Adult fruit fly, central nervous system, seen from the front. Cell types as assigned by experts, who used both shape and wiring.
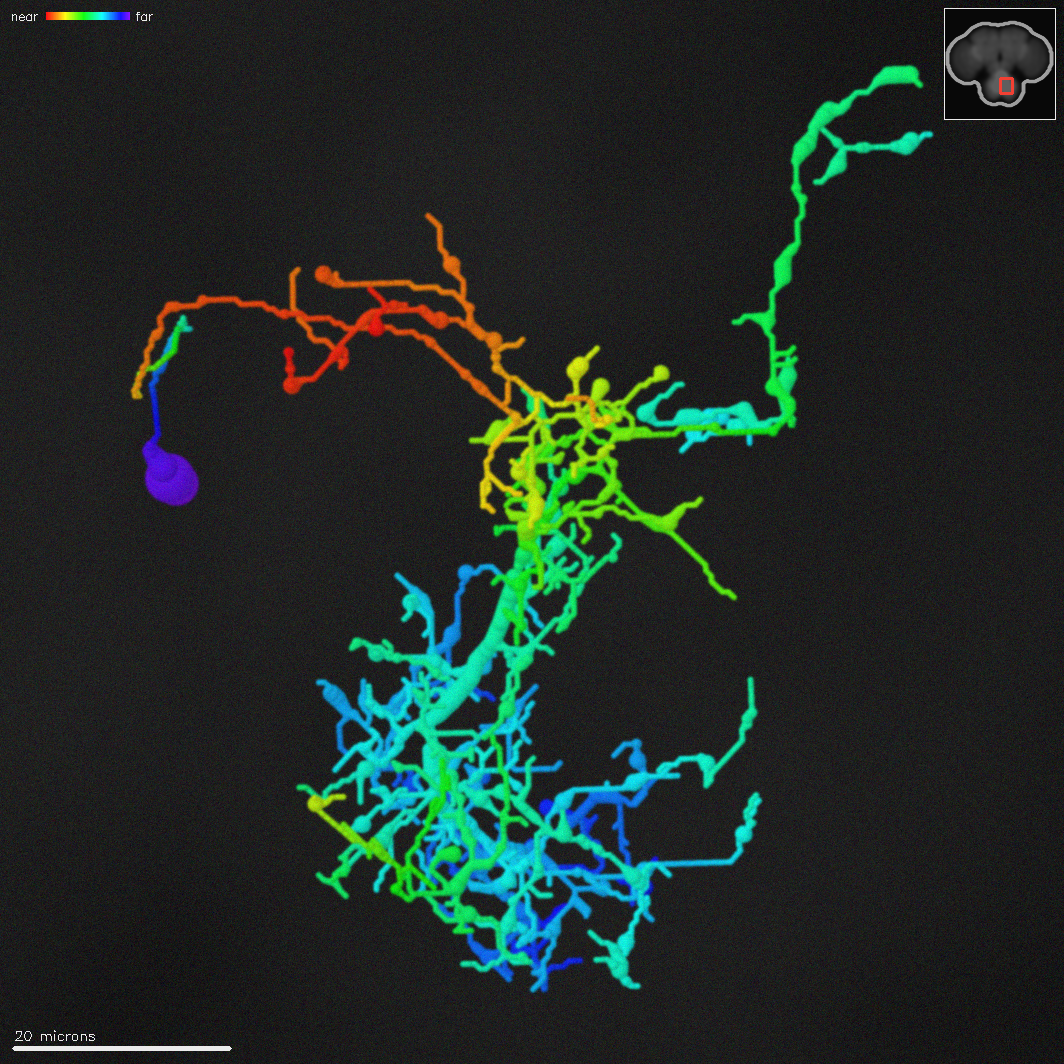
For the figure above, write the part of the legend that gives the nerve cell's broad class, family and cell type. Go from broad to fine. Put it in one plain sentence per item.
A nerve-cord intrinsic neuron of hemilineage 12B, type IN12B031.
